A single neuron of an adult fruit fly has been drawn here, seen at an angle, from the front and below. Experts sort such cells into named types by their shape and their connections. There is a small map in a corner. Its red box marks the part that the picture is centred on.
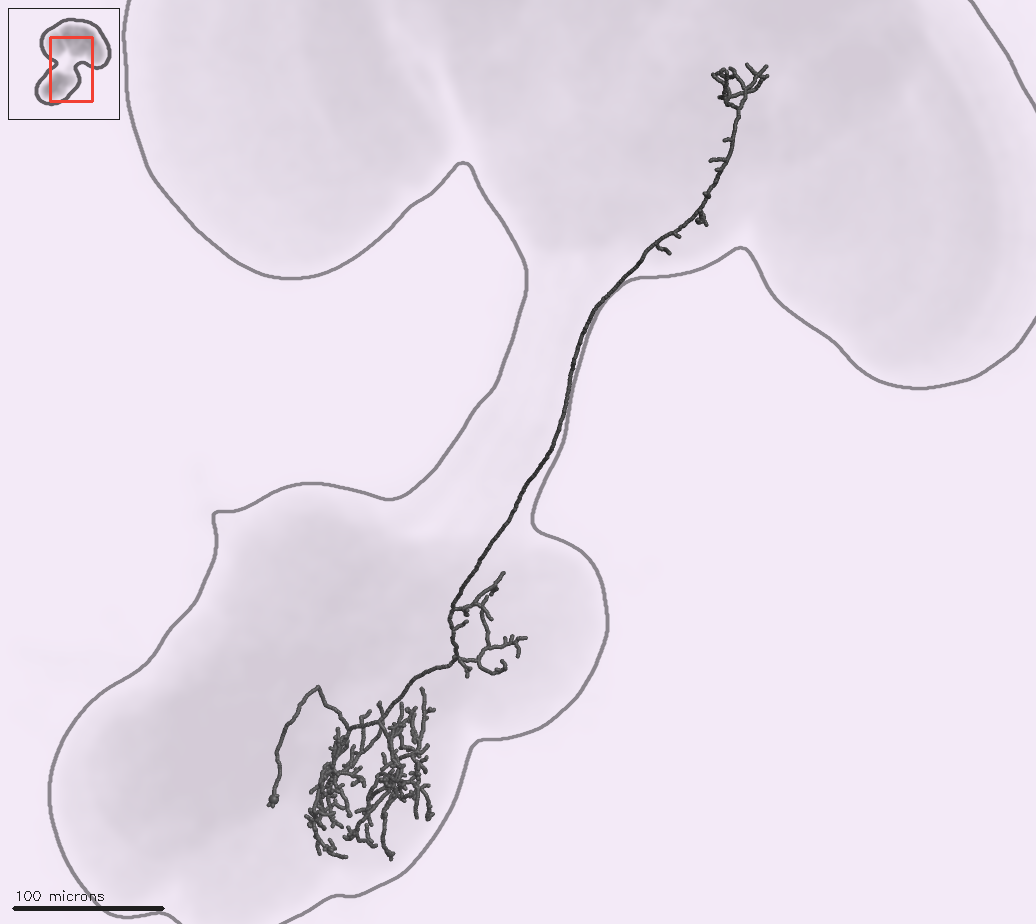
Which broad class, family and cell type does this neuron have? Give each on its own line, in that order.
ascending neuron
hemilineage 12B
AN12B017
